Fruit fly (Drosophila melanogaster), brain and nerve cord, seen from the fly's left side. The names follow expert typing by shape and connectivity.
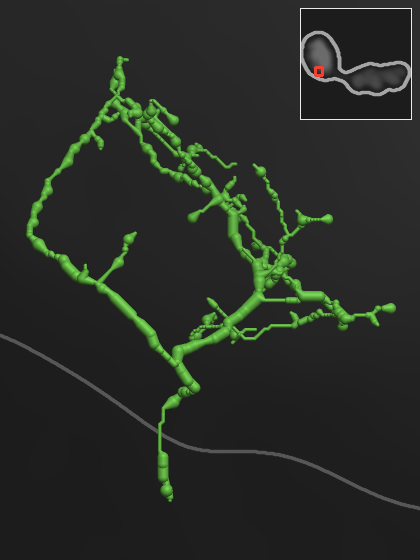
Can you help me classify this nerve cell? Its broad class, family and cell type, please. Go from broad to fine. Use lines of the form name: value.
broad class: sensory neuron entering the brain
family: class mechanosensory
cell type: BM_Hau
